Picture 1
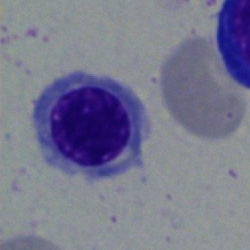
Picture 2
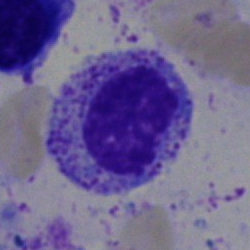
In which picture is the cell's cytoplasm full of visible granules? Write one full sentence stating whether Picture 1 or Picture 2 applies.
In Picture 2, many visible granules are held in the cytoplasm of the cell.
